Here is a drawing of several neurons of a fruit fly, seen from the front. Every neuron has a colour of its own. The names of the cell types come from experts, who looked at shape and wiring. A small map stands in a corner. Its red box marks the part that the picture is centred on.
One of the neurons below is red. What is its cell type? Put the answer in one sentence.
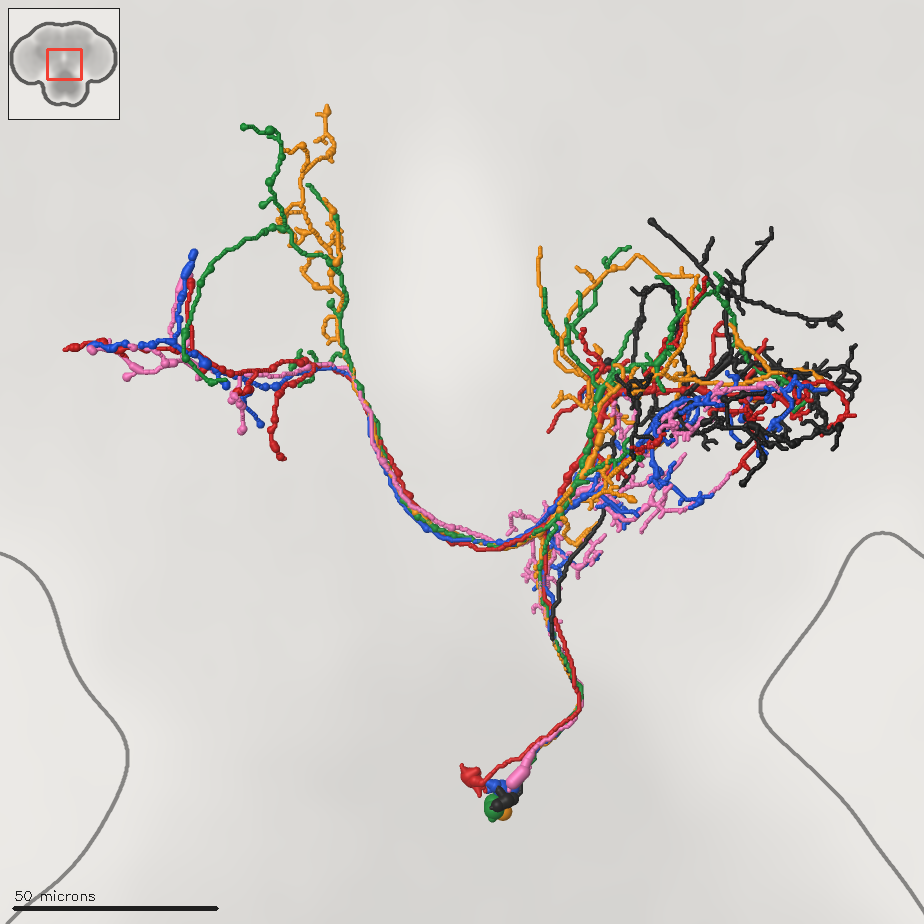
The cell type is CB1786_a.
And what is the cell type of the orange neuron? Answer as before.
The cell type is GNG413.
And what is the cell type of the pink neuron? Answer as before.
The cell type is GNG618.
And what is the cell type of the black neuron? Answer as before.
The cell type is CB2792.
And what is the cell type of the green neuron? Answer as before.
The cell type is PS343.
